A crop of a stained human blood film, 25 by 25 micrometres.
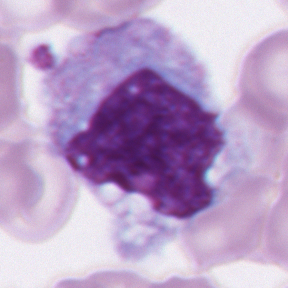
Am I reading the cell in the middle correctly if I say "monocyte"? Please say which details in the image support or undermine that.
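The name monocyte is correct for this cell. The cytoplasm is a pale lilac-grey.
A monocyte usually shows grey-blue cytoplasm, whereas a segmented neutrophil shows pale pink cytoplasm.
The grey in this cytoplasm matches the monocyte pattern rather than the pale pink of a segmented neutrophil. The cytoplasm has only fine pale granularity, with no coarse dark granules.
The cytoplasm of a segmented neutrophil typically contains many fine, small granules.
Fine granularity therefore does not by itself set the two apart. The outline is irregular, with bulging cytoplasmic projections most prominent along the bottom edge, and no distinct nucleoli are visible. The nucleus measures about 14 micrometres across, and a red cell presses against the right side of the cell.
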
